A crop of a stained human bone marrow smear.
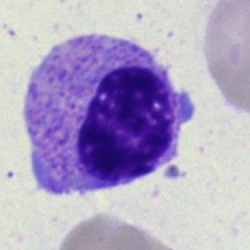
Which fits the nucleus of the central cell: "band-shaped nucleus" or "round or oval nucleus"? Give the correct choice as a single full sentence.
What the nucleus forms is one compact round or oval mass.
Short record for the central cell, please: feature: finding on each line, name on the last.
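Nucleus: off-centre, toward the right side
Chromatin: deep purple, dense
Cytoplasm: pale blue zone without granules at the lower left edge
Edge: small pale blue bleb projecting on the right
Cell: myelocyte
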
